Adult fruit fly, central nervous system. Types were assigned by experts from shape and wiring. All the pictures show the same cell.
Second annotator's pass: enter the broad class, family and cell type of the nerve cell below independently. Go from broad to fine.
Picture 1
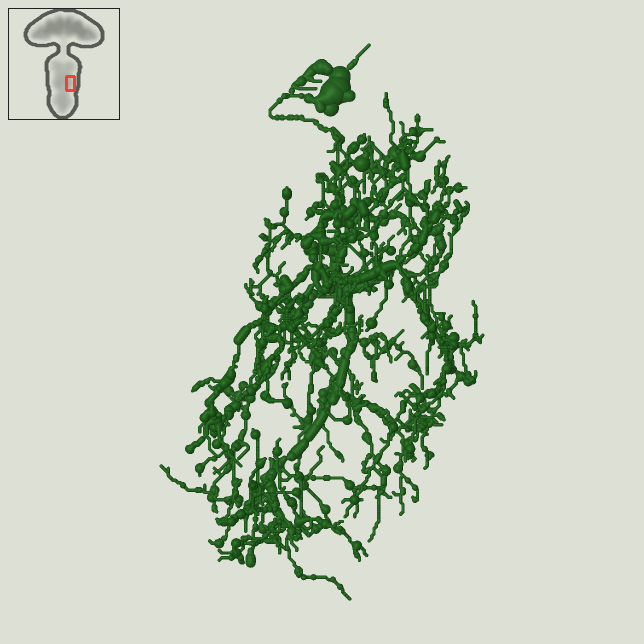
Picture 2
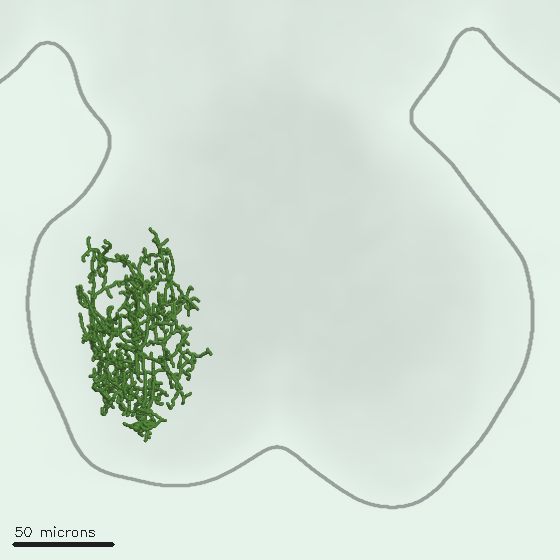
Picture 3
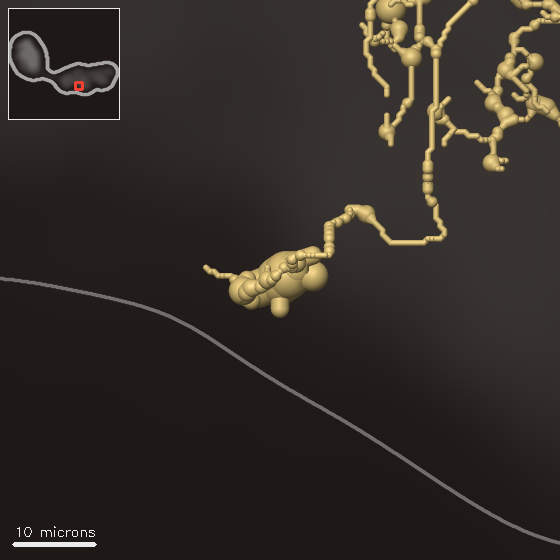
nerve-cord intrinsic neuron; hemilineage 16B; IN16B029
